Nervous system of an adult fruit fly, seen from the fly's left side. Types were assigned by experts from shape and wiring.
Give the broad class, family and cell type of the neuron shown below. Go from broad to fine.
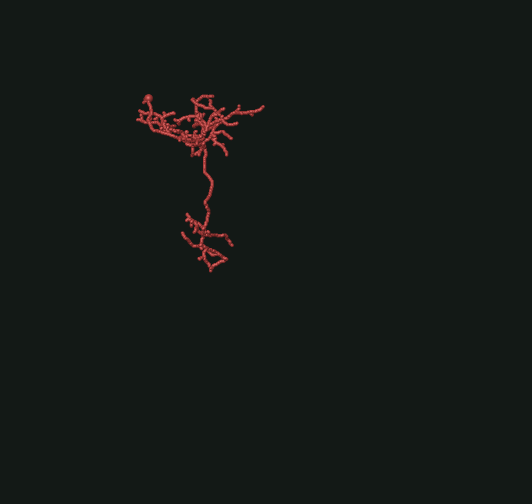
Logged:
central-brain intrinsic neuron; hemilineage CREa2_ventral; LAL030_b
